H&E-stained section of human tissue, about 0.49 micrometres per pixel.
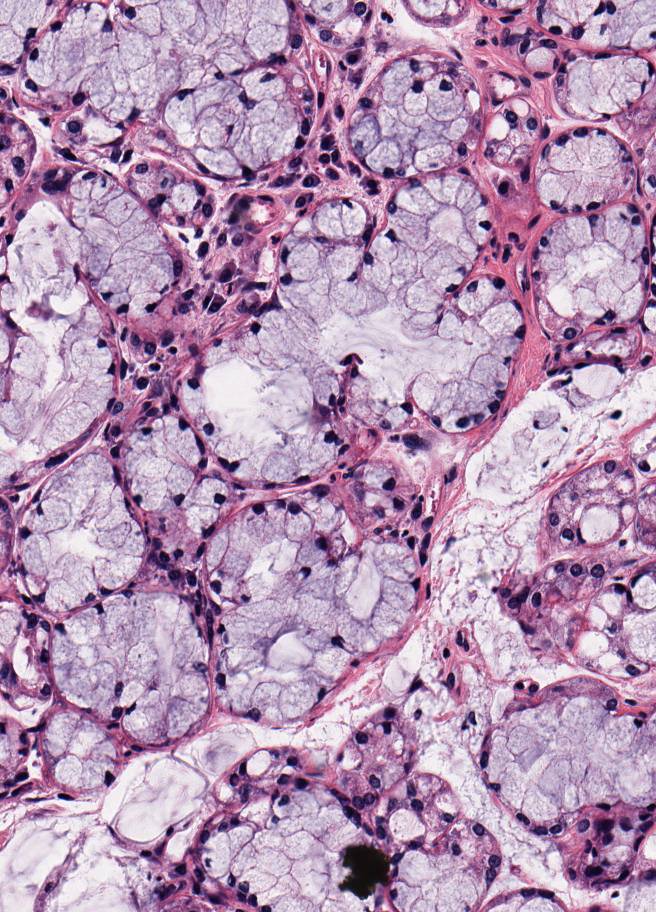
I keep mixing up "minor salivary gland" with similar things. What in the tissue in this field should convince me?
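Most of this field fits minor salivary gland. Rounded acini fill it, packed into lobules with thin pink fibrous septa between them.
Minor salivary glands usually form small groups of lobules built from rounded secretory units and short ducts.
The acinar cells have pale, finely bubbly, bluish-grey cytoplasm, as mucous cells do.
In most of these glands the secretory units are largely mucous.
Small, dark, flattened nuclei sit at the cell bases, along the outer edge of each acinus.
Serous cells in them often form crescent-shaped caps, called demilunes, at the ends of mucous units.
The small groups of denser pink cells with round nuclei left of centre lie between the acini rather than capping them.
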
